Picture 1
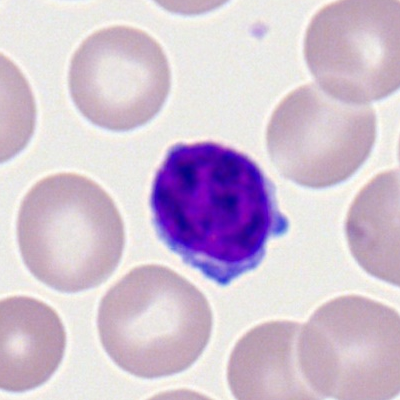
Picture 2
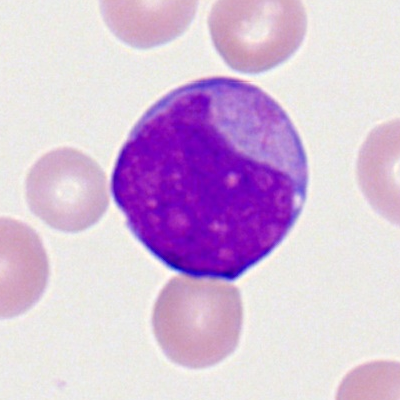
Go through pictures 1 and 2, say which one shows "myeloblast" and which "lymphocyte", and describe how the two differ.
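Lymphocyte in picture 1, myeloblast in picture 2. The lymphocyte's outline is roughly round with a slightly uneven edge, and a small blue bulge of cytoplasm projects from its right side. The myeloblast's outline is rounded and smooth, without surface projections. In the lymphocyte the chromatin is dense and dark purple with coarse clumps, and no nucleoli can be seen.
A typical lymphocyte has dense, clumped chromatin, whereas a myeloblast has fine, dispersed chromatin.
In the myeloblast the nucleus fills most of the cell and contains several small pale rounded spots. Its cytoplasm is pale bluish-lilac and lies mainly as a crescent at the upper right. The lymphocyte's cytoplasm shows no granules.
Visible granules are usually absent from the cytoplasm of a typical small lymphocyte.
The lymphocyte touches none of the surrounding red cells, while a red cell touches the myeloblast's lower edge.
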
